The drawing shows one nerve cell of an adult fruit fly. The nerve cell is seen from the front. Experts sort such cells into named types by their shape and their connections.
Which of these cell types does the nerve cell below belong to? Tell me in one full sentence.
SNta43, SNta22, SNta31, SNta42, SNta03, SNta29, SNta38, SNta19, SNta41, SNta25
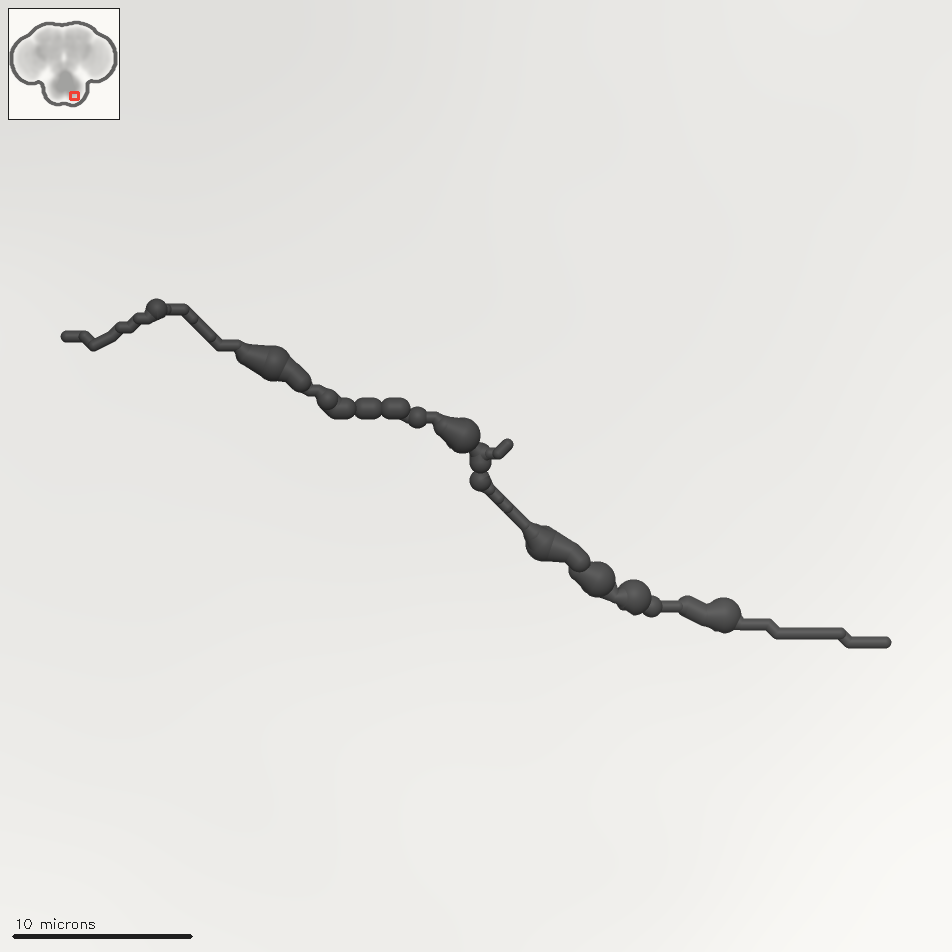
The cell type SNta29 includes this nerve cell.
